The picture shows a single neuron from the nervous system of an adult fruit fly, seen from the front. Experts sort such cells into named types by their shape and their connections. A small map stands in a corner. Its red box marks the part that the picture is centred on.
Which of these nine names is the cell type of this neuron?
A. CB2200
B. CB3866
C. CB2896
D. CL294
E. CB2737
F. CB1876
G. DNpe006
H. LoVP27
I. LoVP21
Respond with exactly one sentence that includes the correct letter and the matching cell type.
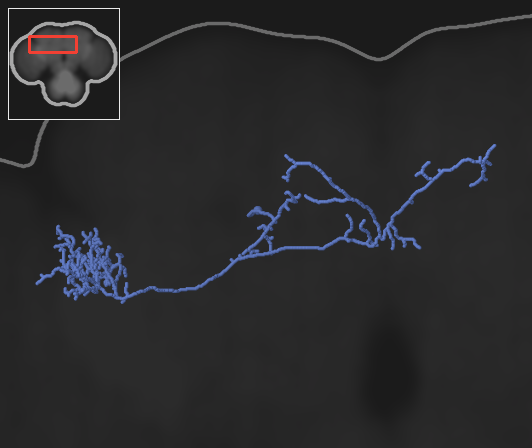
The neuron falls under LoVP21, the cell type named in option I.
